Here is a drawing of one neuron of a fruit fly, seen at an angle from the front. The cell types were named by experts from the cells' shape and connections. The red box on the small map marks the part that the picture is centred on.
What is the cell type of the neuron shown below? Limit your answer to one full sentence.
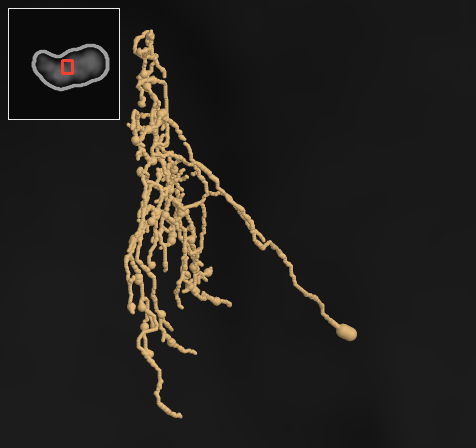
The cell type for the neuron is Li19.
